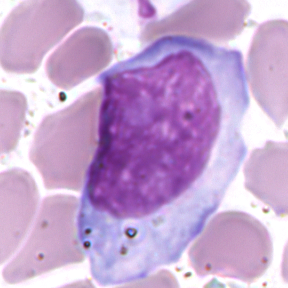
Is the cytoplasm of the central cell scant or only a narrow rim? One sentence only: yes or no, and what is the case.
No, around the nucleus lies a wide area of cytoplasm.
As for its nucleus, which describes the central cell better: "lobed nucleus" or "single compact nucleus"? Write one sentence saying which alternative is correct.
It is a single compact round, oval or kidney-shaped nucleus that the cell has.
